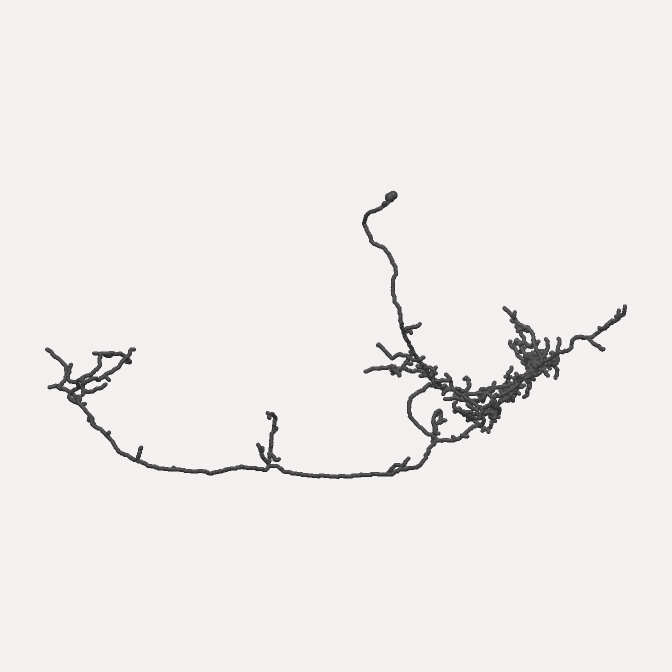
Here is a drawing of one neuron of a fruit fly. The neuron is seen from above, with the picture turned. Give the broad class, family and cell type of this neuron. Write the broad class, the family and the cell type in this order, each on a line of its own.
central-brain intrinsic neuron
hemilineage DM4_dorsal
pC1_8b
